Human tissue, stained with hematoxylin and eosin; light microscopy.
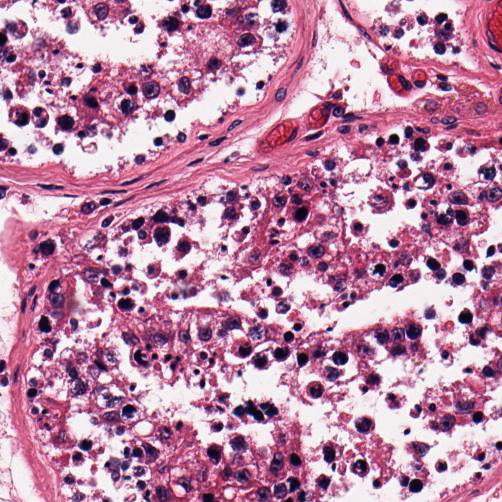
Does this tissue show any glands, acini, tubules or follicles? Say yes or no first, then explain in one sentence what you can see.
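Yes. The field is made up of rounded tubular units separated by thin bands of pink fibrous tissue, with the largest unit filling the lower and central part.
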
